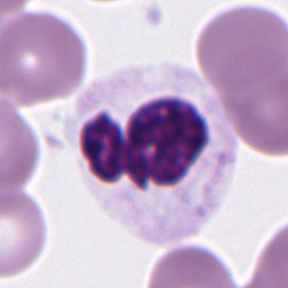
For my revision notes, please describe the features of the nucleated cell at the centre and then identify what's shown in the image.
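The nucleus is divided into two lobes lying side by side, the left lobe smaller than the right. Its chromatin is dense, clumped and dark purple. The cytoplasm contains fine, sparse lilac granules. The cell is a segmented neutrophil.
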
